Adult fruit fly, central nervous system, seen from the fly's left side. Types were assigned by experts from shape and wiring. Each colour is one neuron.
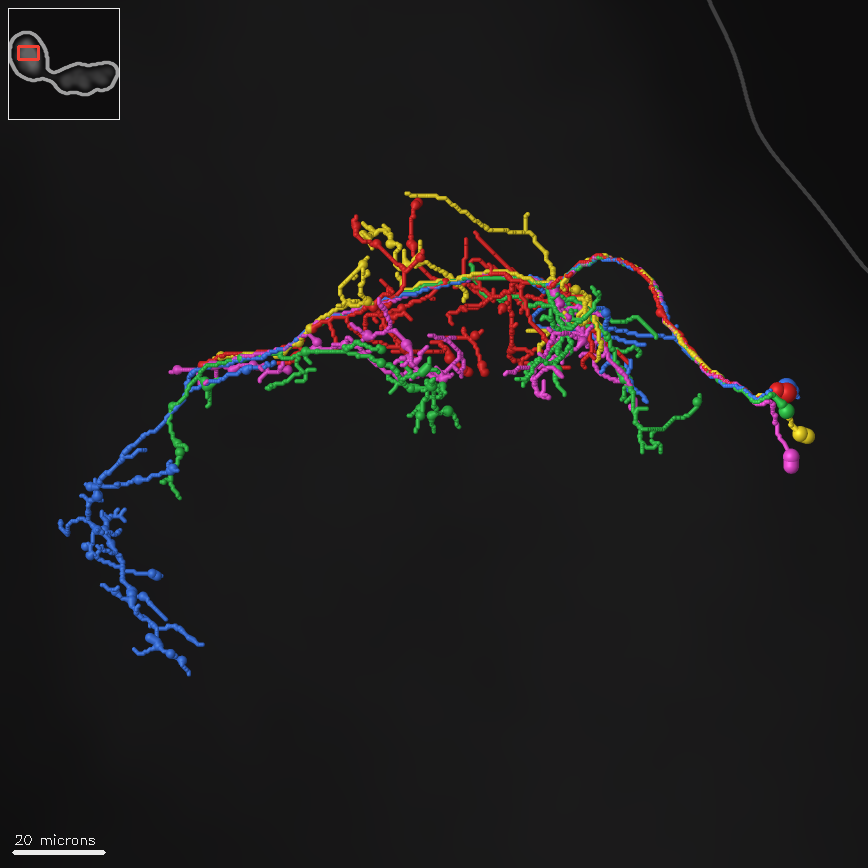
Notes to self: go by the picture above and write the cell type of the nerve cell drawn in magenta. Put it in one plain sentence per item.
The cell type is CL348.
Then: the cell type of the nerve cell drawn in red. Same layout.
The cell type is CB2027.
